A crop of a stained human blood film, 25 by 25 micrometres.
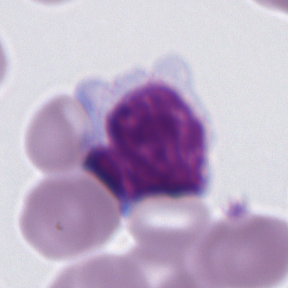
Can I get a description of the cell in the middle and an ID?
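Cell outline irregular. Nucleus occupies most of the cell. Cytoplasm pale blue-grey; no granules visible. Identification: large granular lymphocyte.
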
